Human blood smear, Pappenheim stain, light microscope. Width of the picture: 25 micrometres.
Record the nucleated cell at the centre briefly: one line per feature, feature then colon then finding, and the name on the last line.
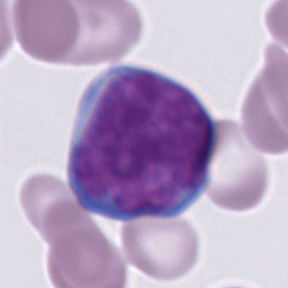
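Chromatin: purple, finely patterned, small paler spaces between darker strands
Cytoplasm: blue rim, widest along left and lower edge
Granules: none visible in the cytoplasm
Vacuoles: none in the cytoplasm
Name: a myeloblast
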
